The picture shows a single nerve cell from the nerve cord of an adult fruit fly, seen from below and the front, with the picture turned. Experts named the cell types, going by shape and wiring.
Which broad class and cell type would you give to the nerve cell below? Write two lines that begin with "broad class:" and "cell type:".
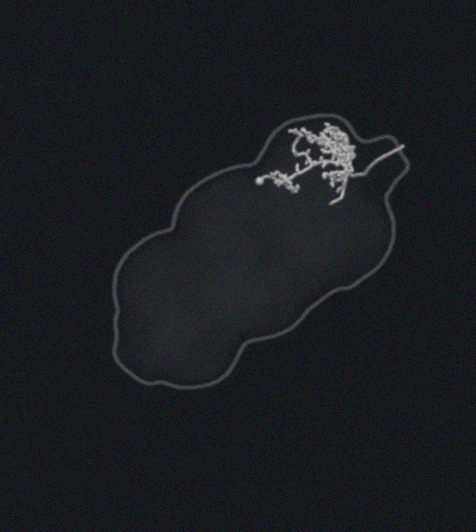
broad class: ascending neuron
cell type: ANXXX191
